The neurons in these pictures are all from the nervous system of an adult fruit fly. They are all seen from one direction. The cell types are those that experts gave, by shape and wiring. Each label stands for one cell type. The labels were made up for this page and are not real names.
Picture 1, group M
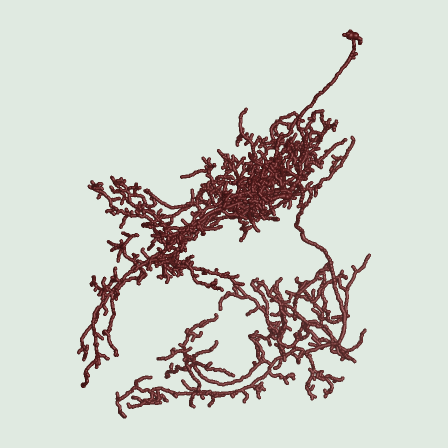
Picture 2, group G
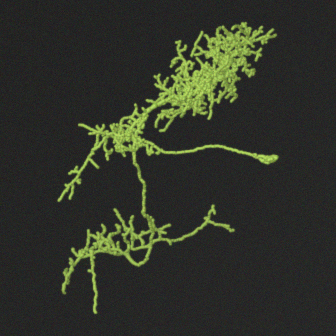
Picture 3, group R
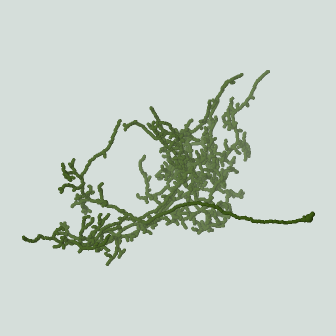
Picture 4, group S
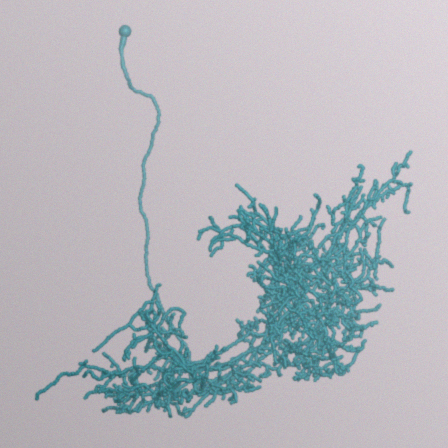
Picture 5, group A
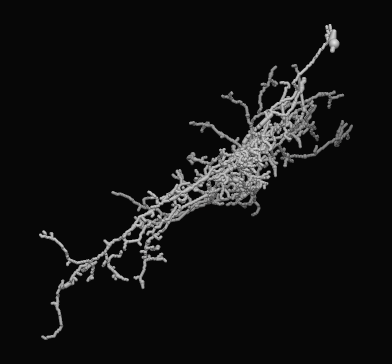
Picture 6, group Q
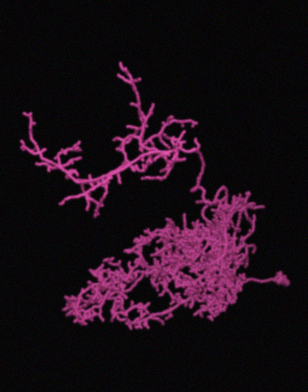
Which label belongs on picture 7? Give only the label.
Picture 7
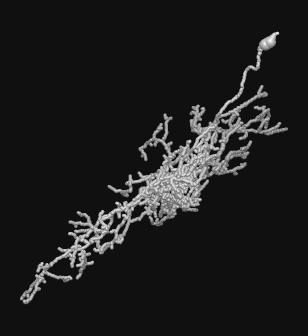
group A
